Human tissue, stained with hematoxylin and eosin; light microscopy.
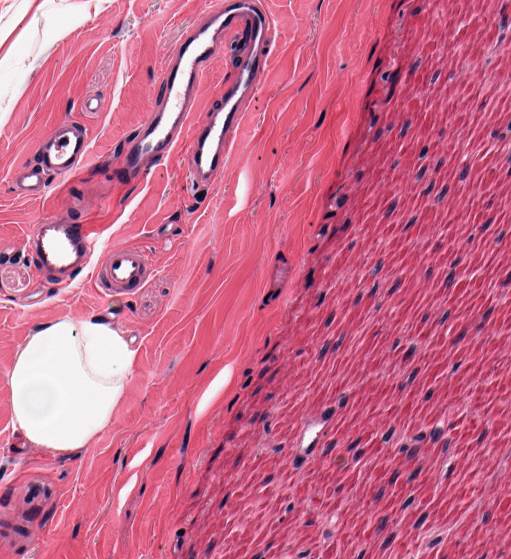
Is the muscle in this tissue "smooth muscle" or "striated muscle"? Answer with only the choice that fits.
Smooth muscle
